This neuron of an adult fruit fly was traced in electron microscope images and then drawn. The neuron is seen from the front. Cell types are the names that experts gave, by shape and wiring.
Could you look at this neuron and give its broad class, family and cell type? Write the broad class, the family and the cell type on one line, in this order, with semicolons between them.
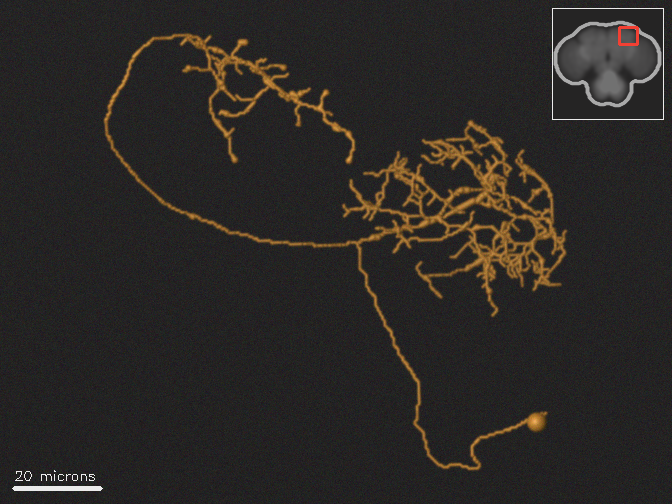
central-brain intrinsic neuron; hemilineage LHa1; CB1570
